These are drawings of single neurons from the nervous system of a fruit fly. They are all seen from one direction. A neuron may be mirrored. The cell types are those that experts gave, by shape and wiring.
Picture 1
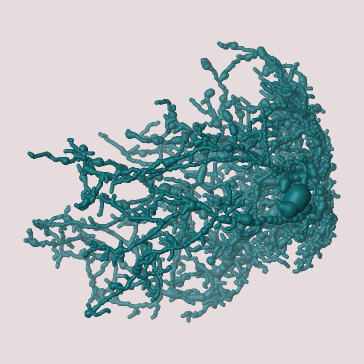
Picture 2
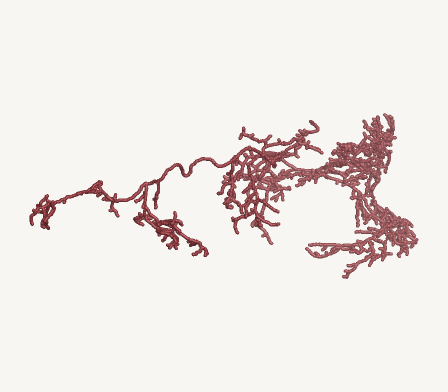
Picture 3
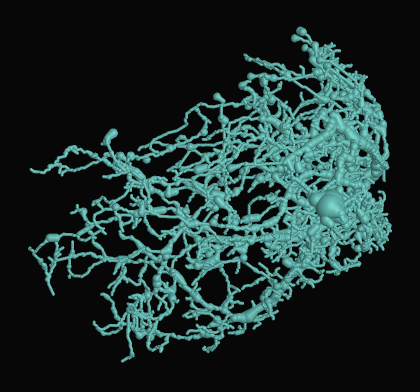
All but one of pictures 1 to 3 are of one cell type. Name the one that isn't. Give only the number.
2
